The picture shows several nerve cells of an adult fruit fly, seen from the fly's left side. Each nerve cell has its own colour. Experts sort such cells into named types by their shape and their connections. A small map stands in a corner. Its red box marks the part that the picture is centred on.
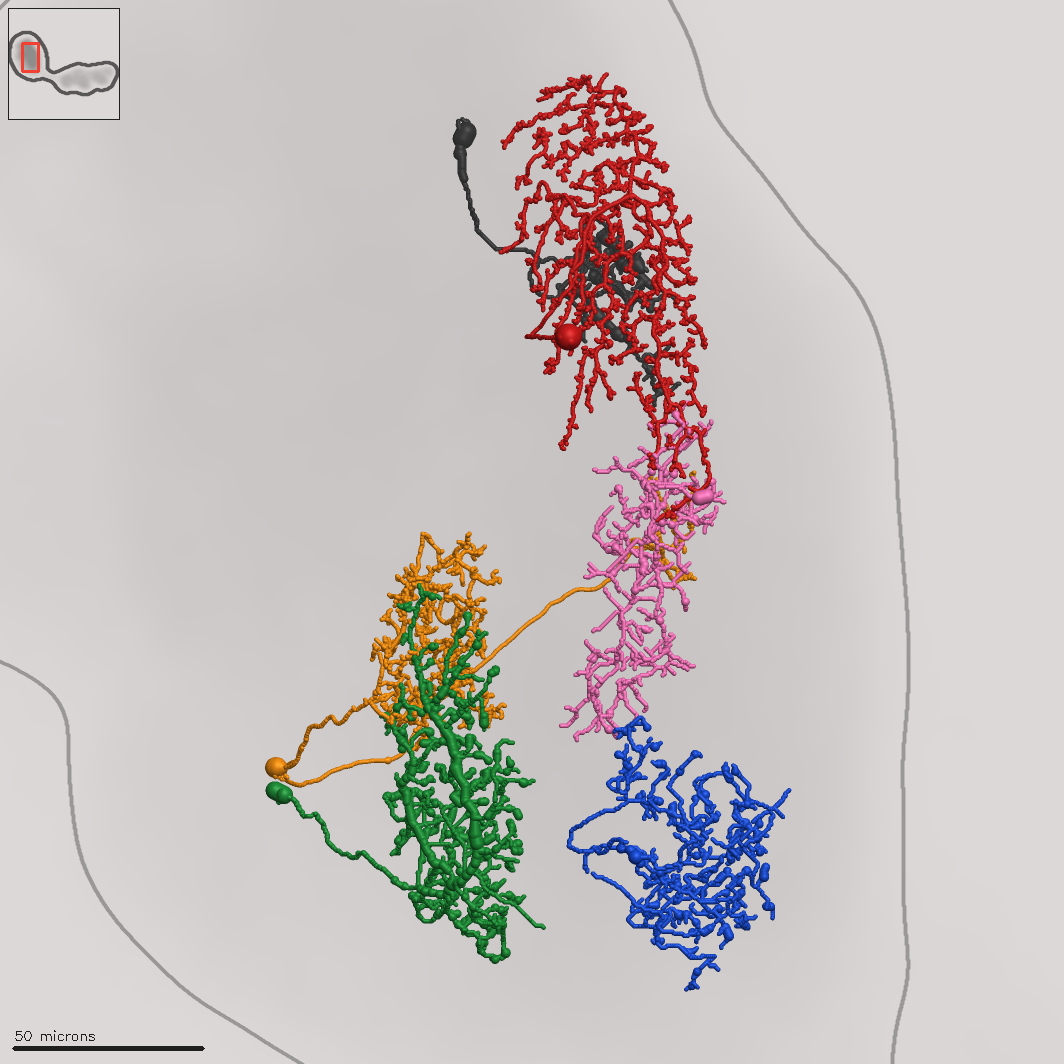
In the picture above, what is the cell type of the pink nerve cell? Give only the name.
Dm16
